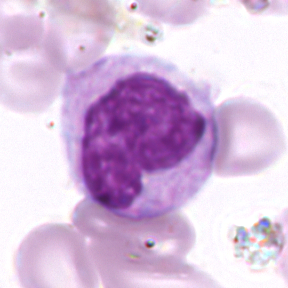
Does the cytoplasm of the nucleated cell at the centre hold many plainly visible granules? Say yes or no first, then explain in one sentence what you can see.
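No. The cytoplasm shows no distinct granules.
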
